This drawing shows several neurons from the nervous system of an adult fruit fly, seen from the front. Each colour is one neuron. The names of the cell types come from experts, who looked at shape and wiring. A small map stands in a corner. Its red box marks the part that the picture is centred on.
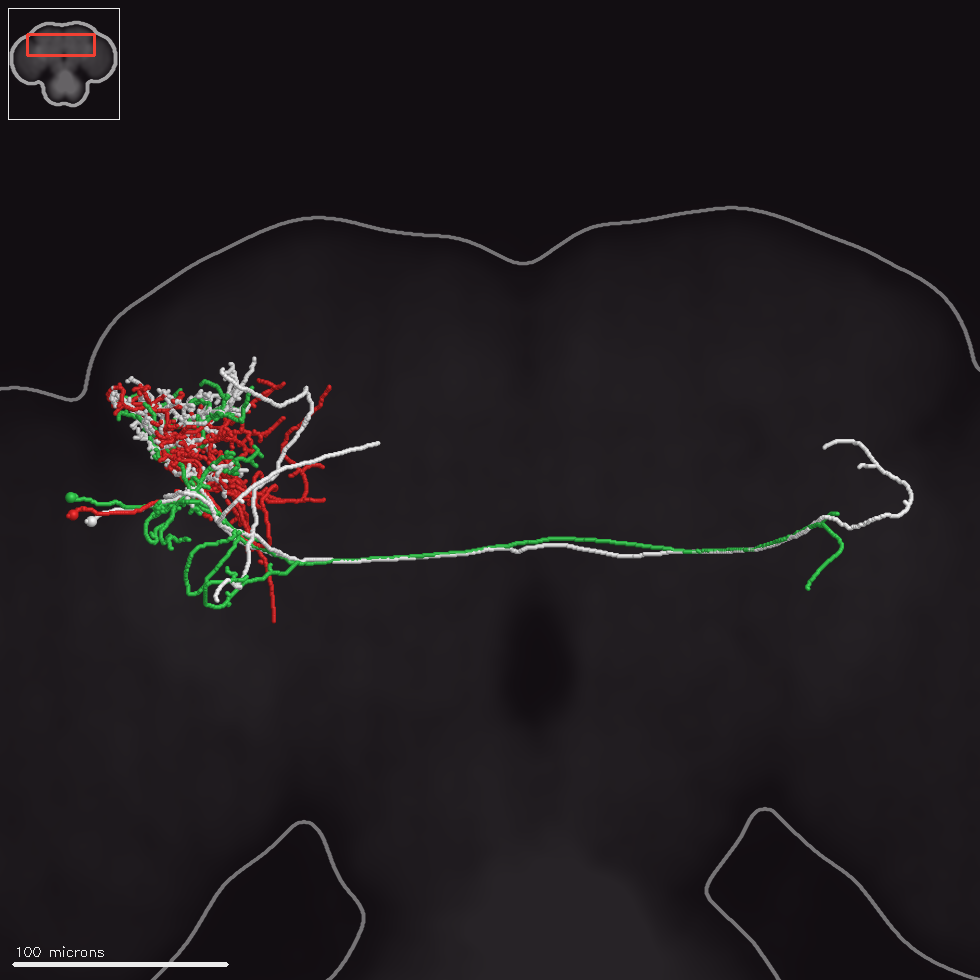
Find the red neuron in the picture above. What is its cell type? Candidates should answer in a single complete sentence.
This neuron is recognized as the cell type LHAV2g5.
